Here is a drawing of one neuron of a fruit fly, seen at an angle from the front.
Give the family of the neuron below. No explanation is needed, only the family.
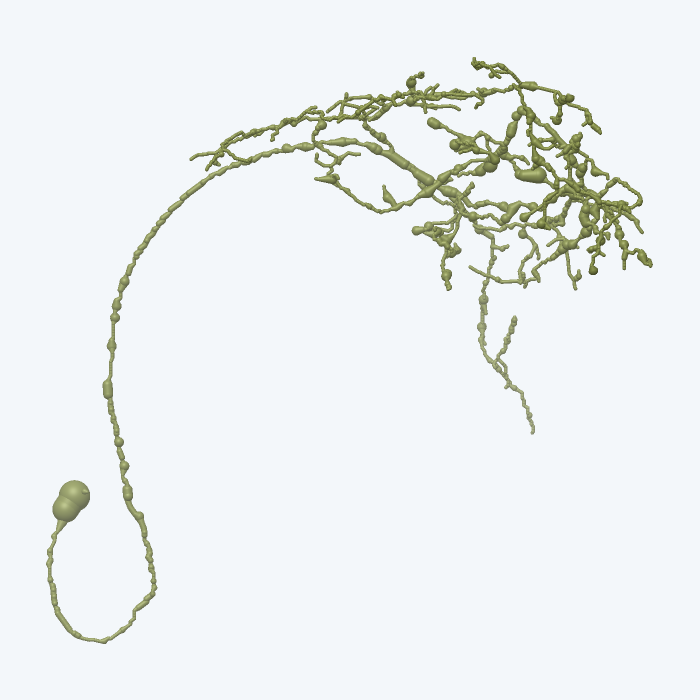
hemilineage SLPav2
